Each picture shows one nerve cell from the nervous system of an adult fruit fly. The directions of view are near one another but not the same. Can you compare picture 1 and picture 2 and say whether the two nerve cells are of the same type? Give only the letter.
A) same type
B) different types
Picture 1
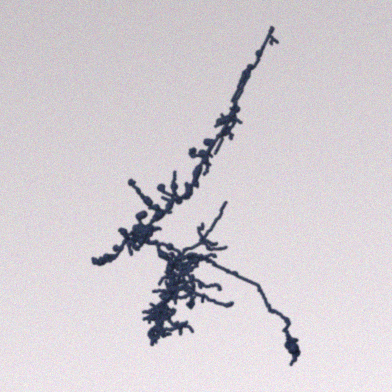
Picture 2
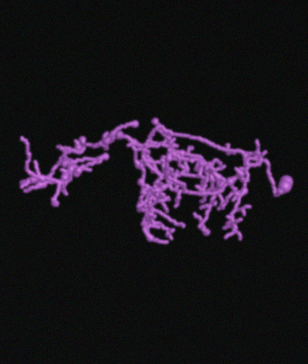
B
